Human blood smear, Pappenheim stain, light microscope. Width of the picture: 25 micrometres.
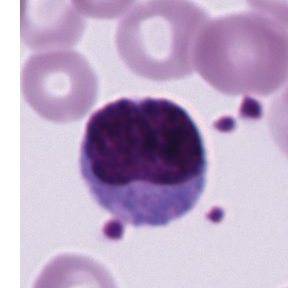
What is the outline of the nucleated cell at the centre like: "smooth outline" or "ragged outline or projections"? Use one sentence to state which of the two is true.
Smooth rather than rough is the outline of this cell.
